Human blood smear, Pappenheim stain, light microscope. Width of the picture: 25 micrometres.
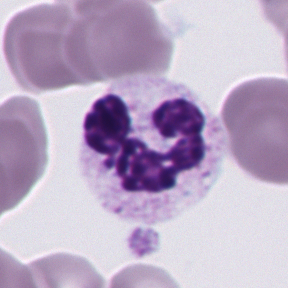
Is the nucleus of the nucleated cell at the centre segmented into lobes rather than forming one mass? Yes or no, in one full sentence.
Yes, into two or more lobes the nucleus of this cell is divided.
